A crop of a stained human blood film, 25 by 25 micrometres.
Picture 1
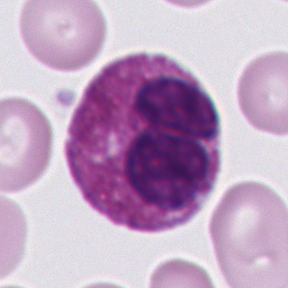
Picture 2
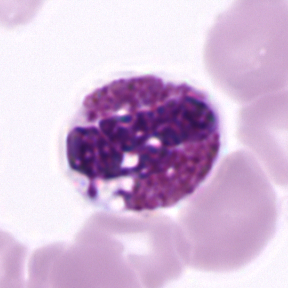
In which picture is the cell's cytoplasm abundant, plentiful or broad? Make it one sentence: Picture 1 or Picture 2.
There is broad cytoplasm around the nucleus of the cell in picture 1.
